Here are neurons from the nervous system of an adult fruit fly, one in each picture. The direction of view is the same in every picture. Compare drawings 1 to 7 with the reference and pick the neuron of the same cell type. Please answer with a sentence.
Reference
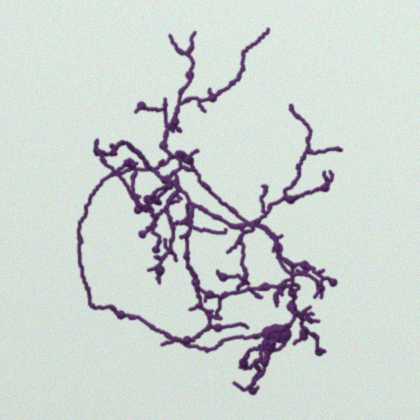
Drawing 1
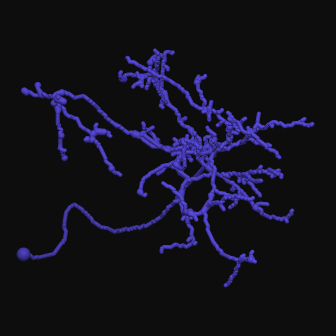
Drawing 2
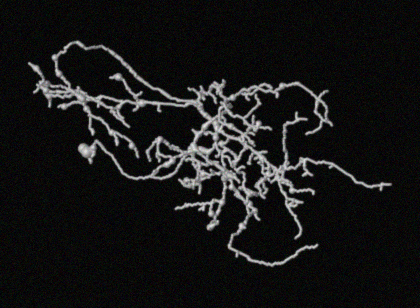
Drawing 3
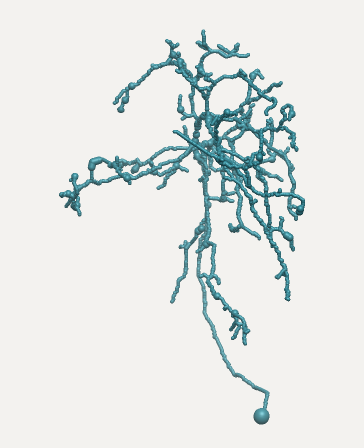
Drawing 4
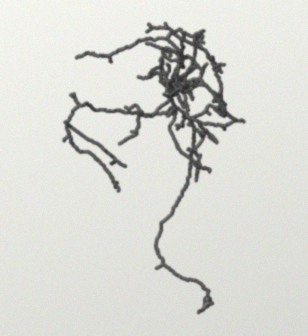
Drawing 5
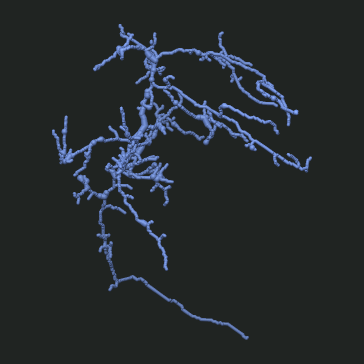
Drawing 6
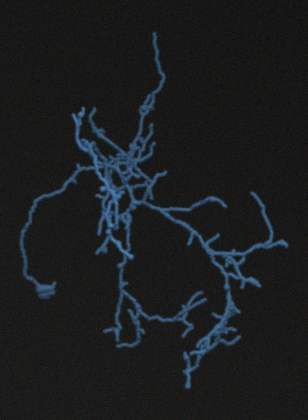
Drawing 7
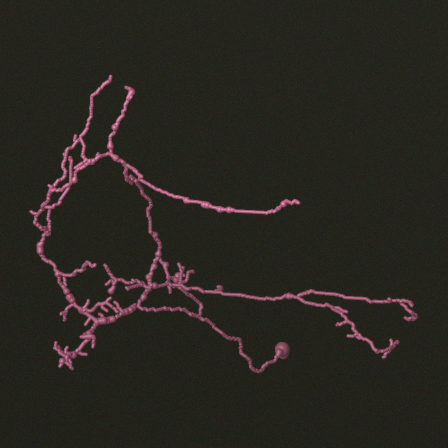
Drawing 6 is of the same cell type.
